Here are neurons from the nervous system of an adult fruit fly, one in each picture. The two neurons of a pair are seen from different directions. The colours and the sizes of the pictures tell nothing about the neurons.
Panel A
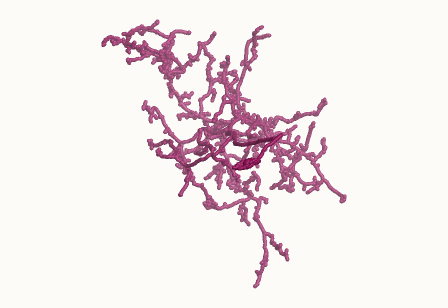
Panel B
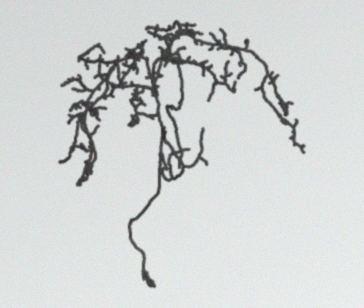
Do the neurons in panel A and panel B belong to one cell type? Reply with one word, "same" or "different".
same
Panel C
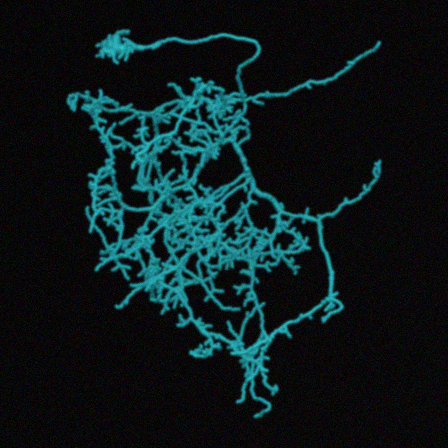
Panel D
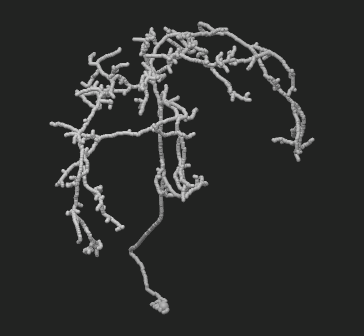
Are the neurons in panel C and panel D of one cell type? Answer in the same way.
different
